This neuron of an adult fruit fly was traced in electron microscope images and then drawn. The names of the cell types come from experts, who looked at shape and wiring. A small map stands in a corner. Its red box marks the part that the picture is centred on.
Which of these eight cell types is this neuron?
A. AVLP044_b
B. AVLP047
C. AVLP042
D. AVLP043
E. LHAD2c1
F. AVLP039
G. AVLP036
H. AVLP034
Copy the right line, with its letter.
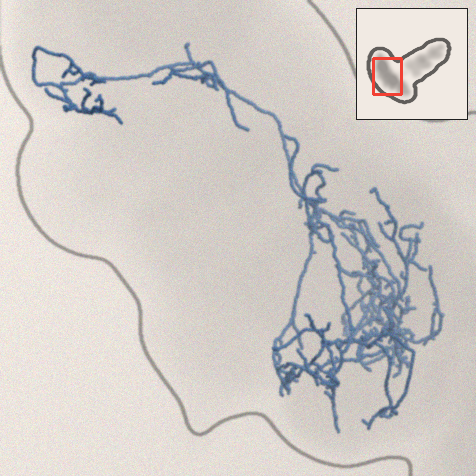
G. AVLP036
